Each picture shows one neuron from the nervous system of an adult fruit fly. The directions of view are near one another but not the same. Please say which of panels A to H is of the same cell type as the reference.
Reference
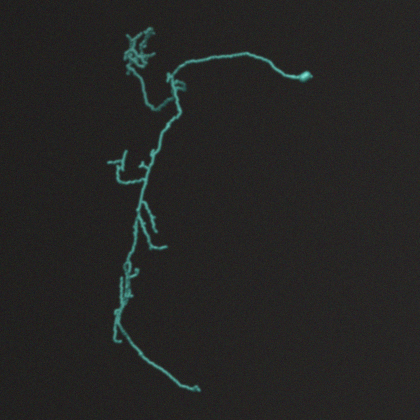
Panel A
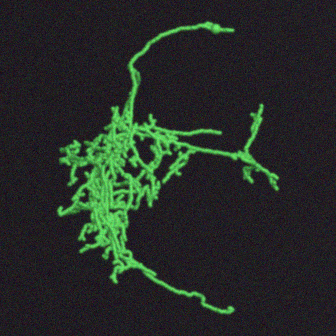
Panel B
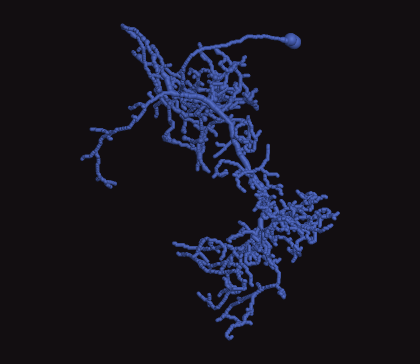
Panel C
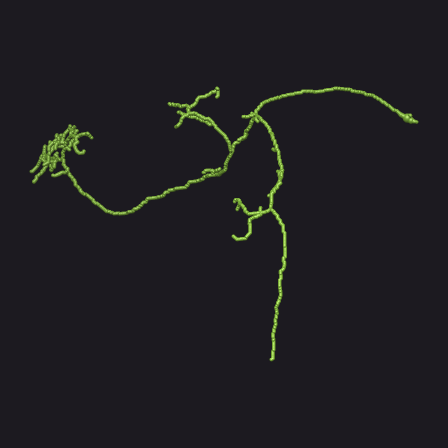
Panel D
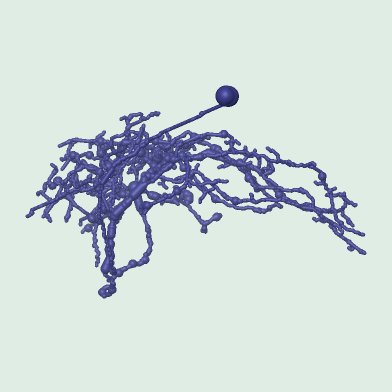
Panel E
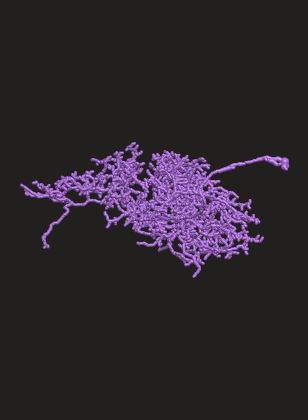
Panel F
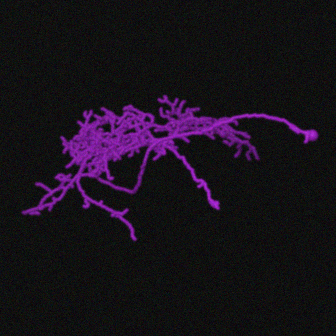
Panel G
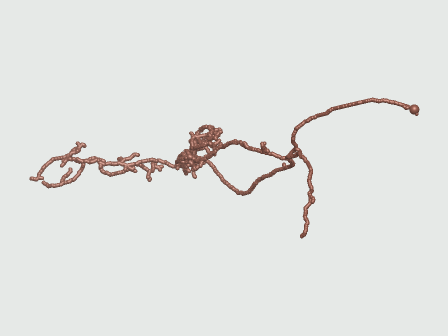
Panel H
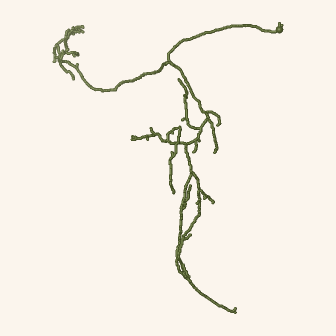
Panel H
